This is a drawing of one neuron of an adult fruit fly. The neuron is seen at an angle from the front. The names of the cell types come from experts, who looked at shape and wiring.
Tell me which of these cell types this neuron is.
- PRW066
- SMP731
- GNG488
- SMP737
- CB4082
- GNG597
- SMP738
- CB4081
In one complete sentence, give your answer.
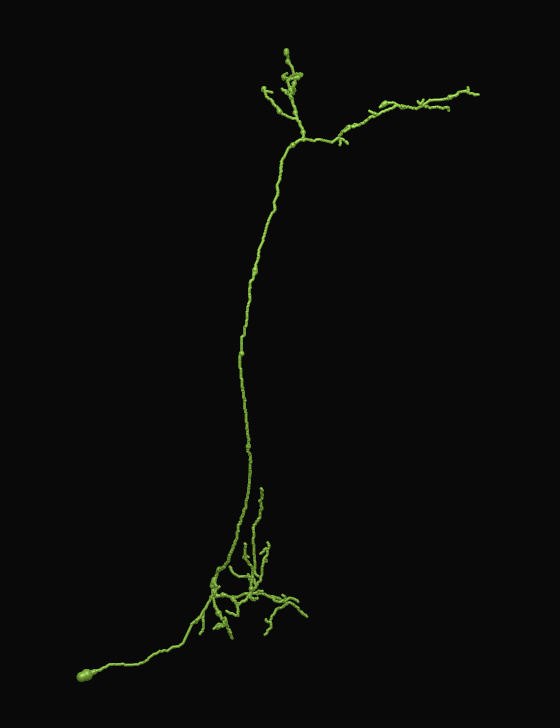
Belonging to the cell type SMP738 is this neuron.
